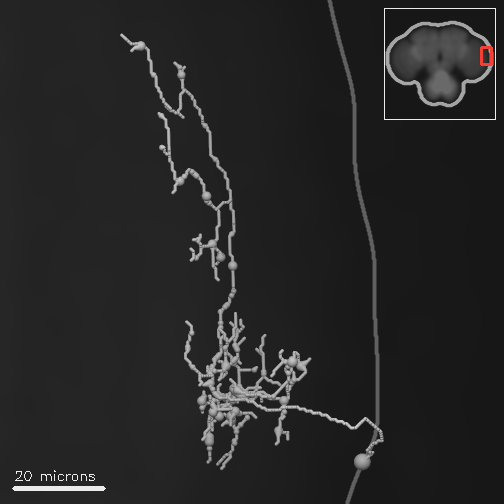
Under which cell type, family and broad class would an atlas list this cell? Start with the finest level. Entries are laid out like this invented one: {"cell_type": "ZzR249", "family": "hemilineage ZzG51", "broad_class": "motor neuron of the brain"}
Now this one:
{"cell_type": "Cm8", "family": "Cm", "broad_class": "optic-lobe intrinsic neuron"}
